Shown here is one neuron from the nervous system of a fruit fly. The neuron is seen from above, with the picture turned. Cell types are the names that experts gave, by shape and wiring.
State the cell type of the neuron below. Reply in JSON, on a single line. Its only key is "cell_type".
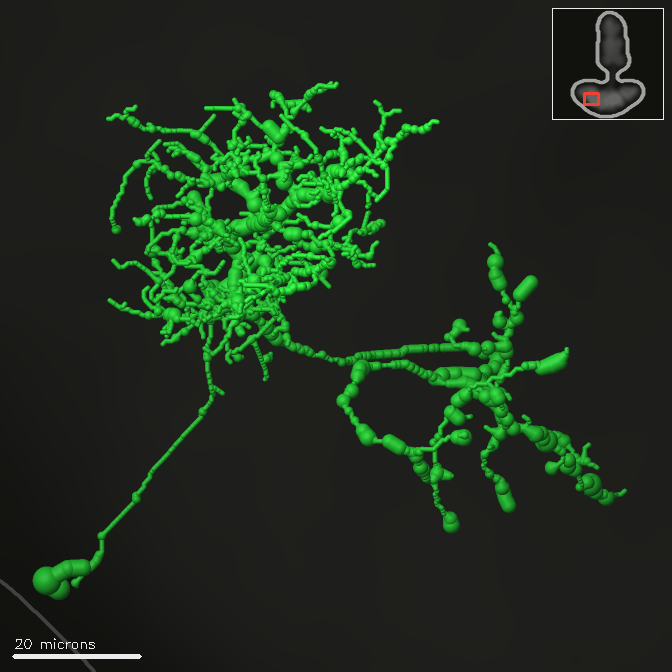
{"cell_type": "LHAV2b2_b"}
